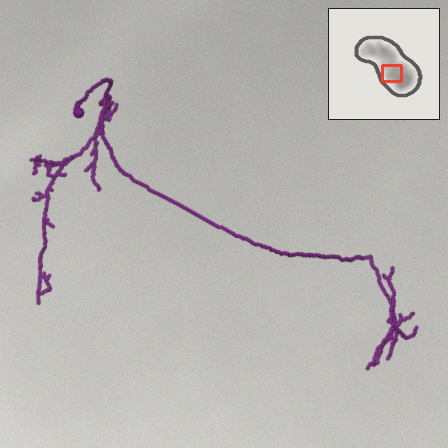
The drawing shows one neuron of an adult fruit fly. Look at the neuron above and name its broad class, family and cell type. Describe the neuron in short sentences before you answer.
The cell body can be seen at the upper left of the picture. In this view it is wider than it is tall. Its broad class is central-brain intrinsic neuron. Its family is hemilineage SLPa&l1_lateral. The cell type is PLP046.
